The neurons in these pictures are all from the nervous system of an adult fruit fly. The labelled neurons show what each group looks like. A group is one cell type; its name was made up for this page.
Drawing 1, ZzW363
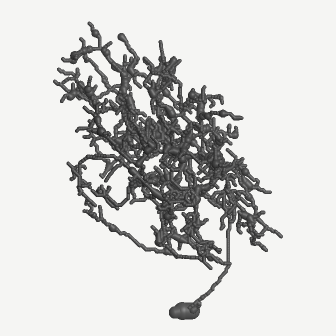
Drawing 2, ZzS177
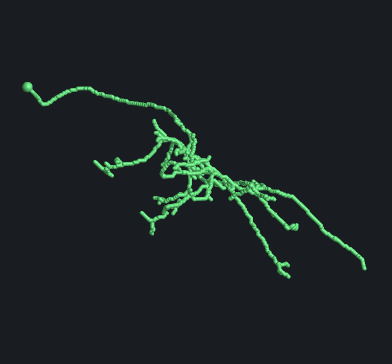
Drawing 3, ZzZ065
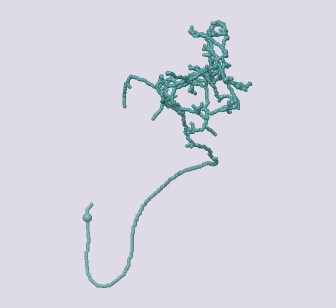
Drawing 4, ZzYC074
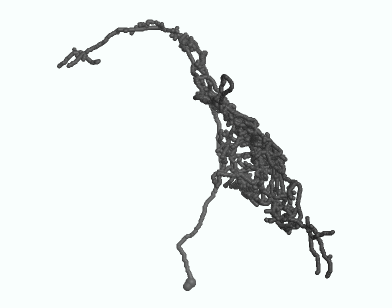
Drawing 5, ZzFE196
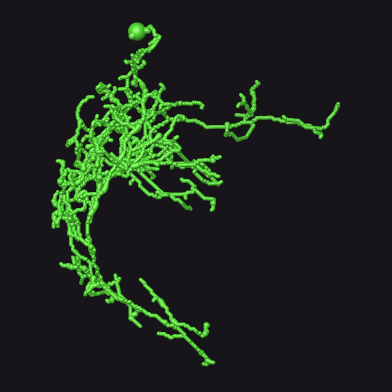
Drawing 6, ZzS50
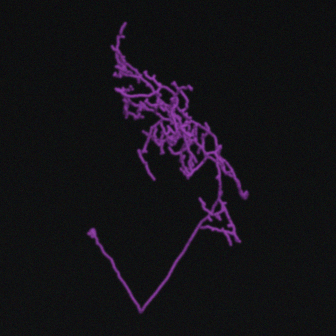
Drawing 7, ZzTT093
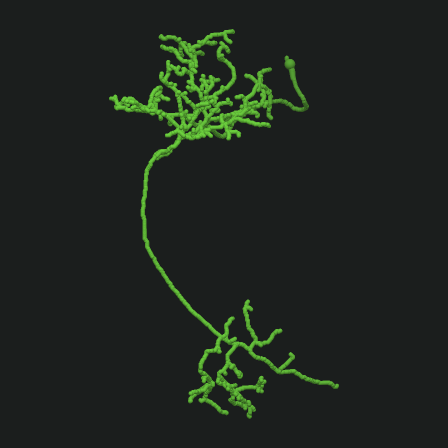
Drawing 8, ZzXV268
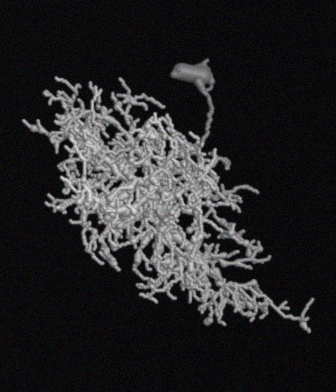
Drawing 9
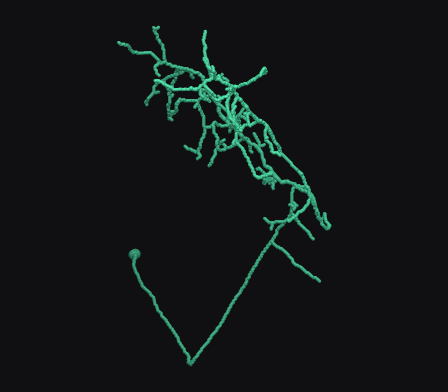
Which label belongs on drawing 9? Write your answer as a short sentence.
It belongs to ZzS50.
